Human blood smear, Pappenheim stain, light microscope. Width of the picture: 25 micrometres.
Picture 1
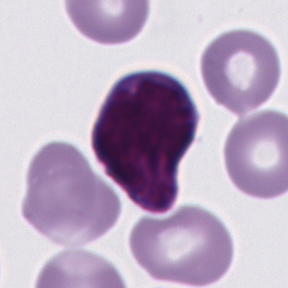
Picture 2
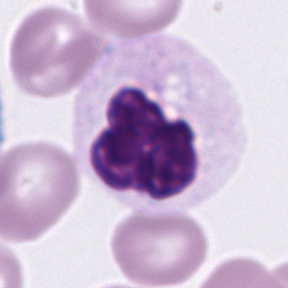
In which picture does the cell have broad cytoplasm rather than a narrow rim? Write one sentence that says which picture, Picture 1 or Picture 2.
The cell shown in picture 2 has ample cytoplasm around its nucleus.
